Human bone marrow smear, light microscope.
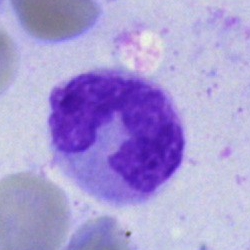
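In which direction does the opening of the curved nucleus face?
Toward the lower left.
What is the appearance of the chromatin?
Dark purple and coarsely clumped.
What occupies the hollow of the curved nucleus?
Pale lilac-grey cytoplasm fills it.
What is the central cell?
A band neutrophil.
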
